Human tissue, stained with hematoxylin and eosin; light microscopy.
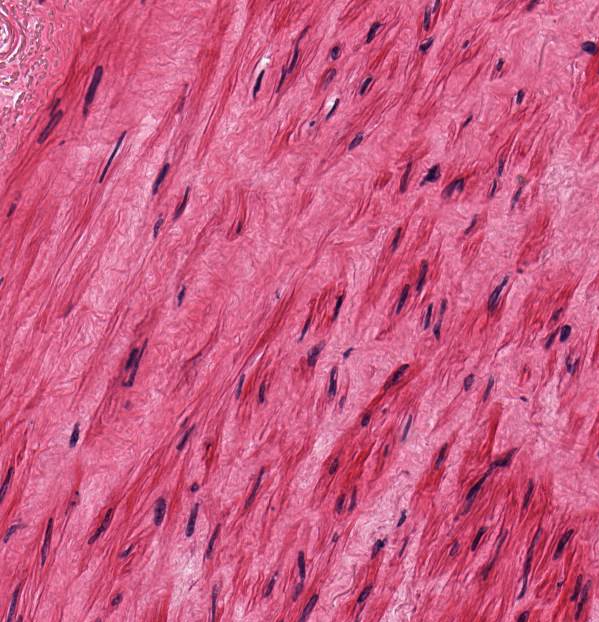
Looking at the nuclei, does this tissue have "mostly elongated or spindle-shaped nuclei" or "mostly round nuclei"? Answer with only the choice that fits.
Mostly elongated or spindle-shaped nuclei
